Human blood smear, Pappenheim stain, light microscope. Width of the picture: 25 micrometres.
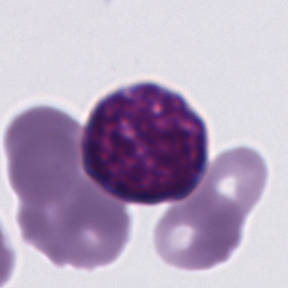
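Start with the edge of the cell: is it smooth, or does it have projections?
It's smooth, with no surface projections, and the cell is about 11 micrometres across.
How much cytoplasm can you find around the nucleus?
At most a very thin rim; the round nucleus fills about 90% of the cell's area.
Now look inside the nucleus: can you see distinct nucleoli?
No, none can be seen, and there are no clear vacuoles anywhere in the cell either.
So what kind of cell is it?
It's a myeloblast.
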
